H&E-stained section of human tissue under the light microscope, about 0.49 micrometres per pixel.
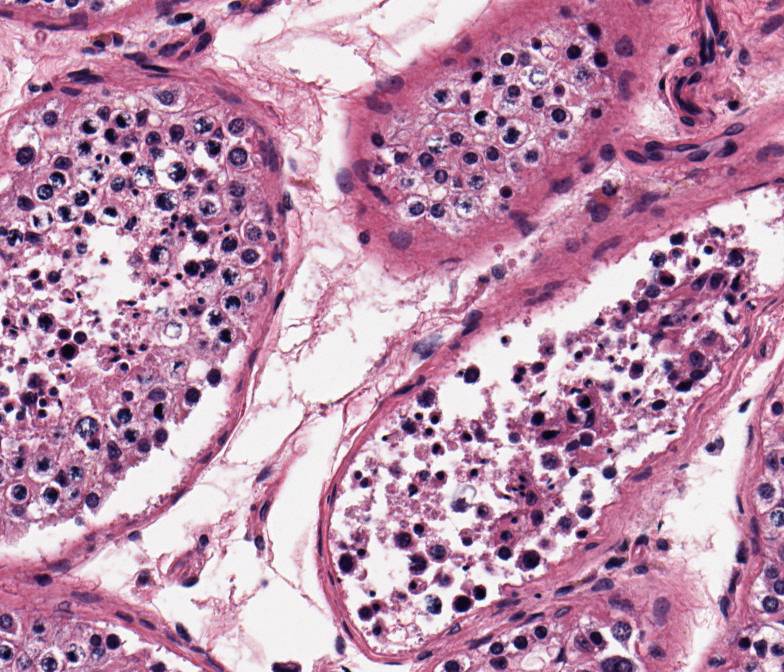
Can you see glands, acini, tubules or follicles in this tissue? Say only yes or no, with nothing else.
Yes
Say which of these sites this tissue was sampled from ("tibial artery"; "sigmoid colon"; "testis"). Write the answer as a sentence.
The site this tissue was sampled from is the testis.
